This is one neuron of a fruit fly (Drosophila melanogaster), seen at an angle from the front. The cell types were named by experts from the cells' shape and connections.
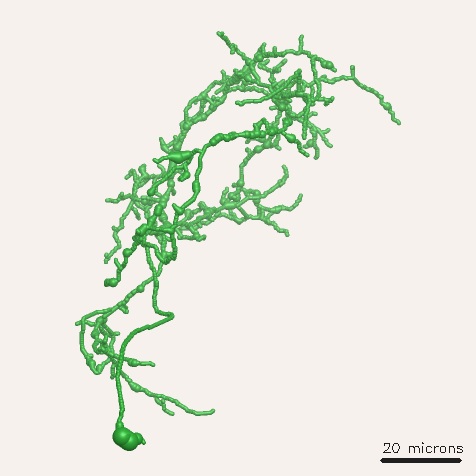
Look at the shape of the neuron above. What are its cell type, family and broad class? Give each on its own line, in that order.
IN16B073
hemilineage 16B
nerve-cord intrinsic neuron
